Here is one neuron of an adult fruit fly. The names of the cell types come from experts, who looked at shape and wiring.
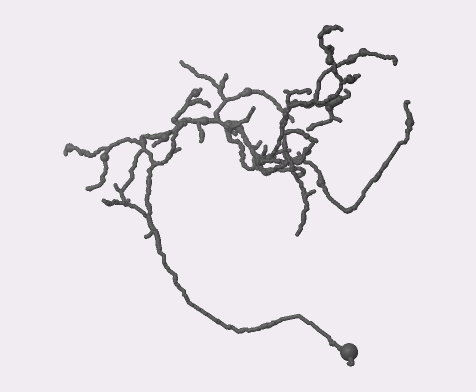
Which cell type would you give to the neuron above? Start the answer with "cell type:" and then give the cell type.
cell type: CB1532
